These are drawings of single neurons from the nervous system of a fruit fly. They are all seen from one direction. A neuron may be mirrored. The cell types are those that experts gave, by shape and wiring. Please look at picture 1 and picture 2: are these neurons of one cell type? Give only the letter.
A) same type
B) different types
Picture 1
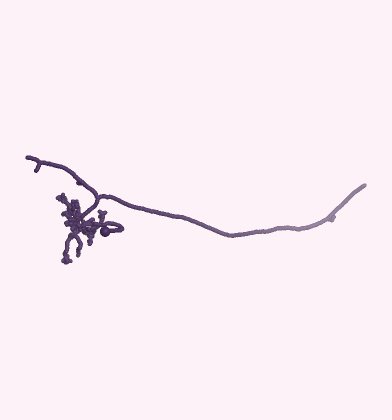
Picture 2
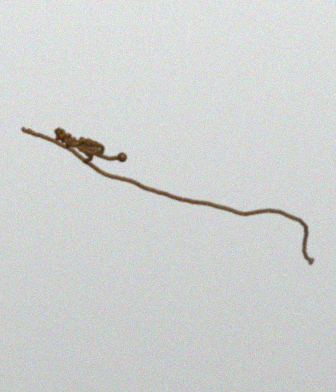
A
